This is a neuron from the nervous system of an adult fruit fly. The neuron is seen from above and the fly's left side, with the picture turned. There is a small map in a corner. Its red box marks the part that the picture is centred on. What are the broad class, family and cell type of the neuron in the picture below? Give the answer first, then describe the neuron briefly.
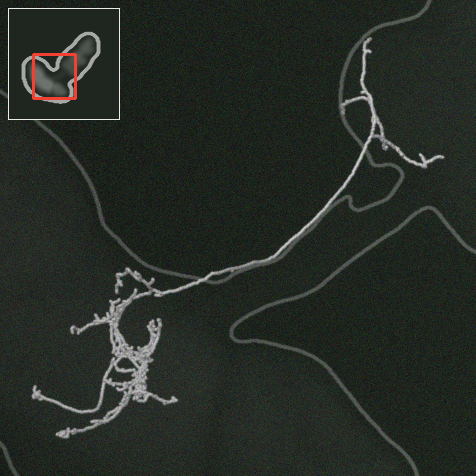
Its broad class is descending neuron. The family is hemilineage MX12. Its cell type is DNge019. It reaches both the brain and the nerve cord, passing through the neck. In this view it is about as wide as it is tall.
